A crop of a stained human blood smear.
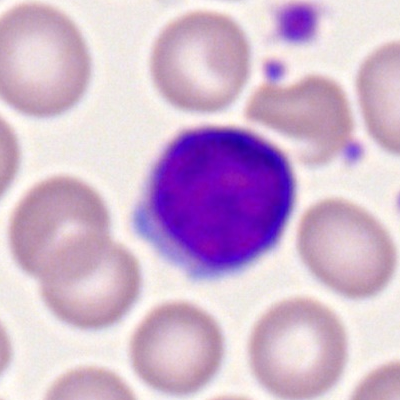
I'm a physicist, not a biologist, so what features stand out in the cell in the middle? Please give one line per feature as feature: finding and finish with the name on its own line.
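Outline: smooth, nearly round, I'd say
Cytoplasm: a scant pale blue rim, mostly at the lower left of the nucleus
Granules: none that I can see
Nearby: small purple platelet specks to the upper right
Name: lymphocyte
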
